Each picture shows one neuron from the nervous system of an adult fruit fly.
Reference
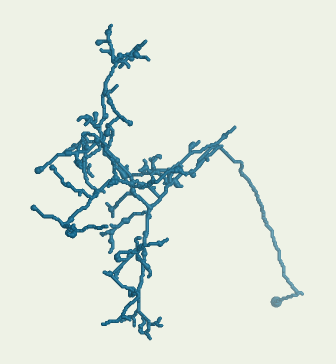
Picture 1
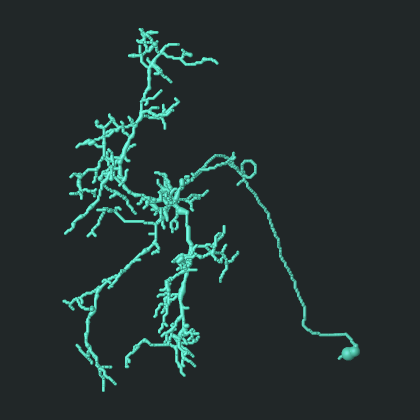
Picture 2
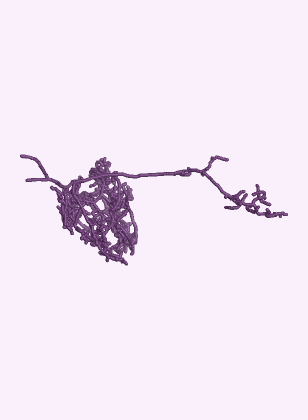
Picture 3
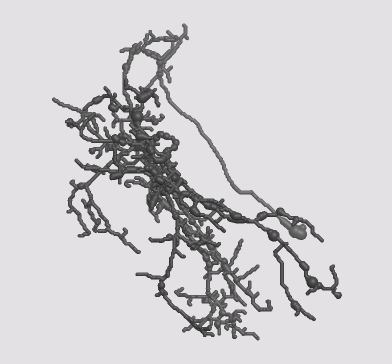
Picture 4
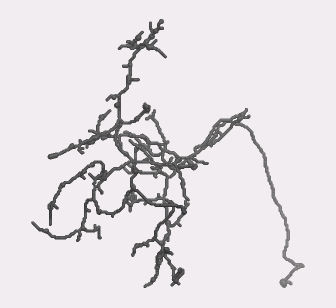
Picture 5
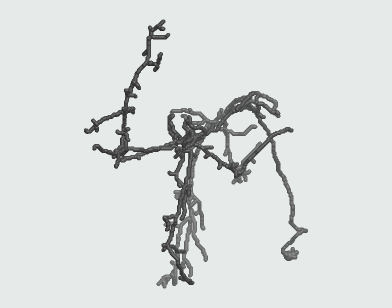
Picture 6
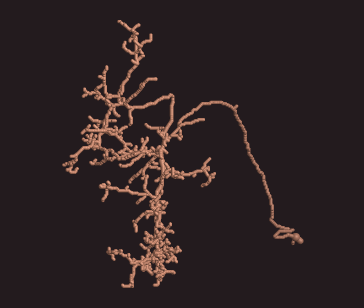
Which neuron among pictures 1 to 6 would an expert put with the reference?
Picture 4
